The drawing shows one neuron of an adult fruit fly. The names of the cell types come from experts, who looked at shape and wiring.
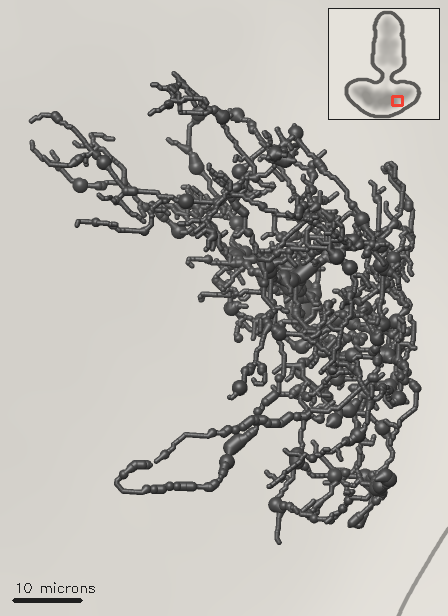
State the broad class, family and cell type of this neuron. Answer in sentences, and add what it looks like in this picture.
Its broad class is central-brain intrinsic neuron. The family is hemilineage VLPl&p1_lateral. Its cell type is PVLP073. It lies in the brain. From top to bottom in the picture it spans about 70 microns.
